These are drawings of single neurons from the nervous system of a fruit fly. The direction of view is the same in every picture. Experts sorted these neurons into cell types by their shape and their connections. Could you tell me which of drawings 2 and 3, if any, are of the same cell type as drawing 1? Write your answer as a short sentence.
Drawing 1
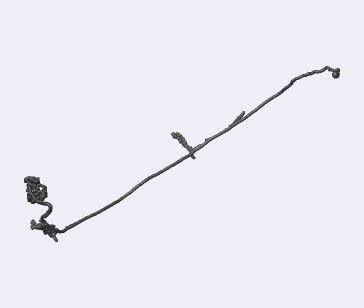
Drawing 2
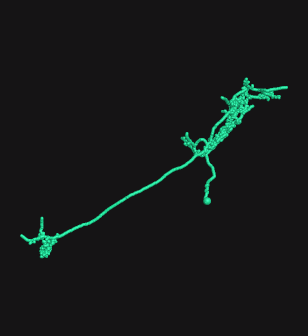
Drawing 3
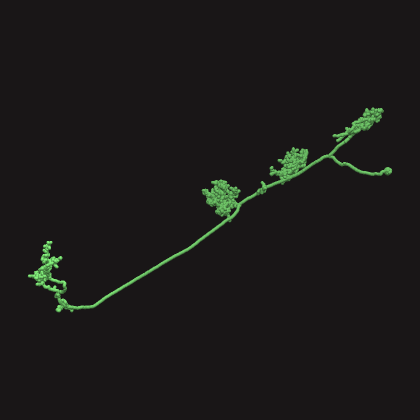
None of them is of the same cell type.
